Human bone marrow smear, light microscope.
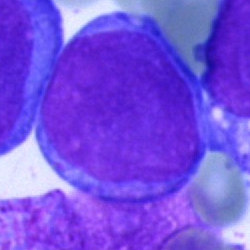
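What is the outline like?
Rounded, with a smooth edge and no projections.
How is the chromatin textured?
Finely, and evenly spread, without coarse clumps.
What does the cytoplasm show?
A thin blue rim around the nucleus, with no granules visible.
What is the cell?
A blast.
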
